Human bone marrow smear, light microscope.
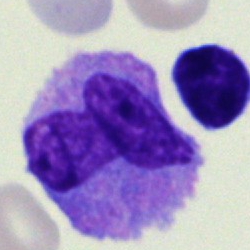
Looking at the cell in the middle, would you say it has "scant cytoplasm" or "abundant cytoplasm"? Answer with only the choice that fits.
Abundant cytoplasm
